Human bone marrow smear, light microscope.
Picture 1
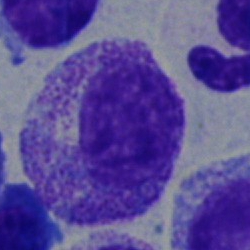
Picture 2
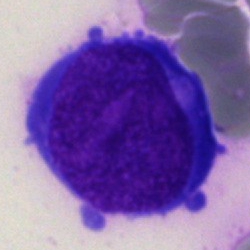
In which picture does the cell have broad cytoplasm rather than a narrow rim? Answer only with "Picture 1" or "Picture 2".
Picture 1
